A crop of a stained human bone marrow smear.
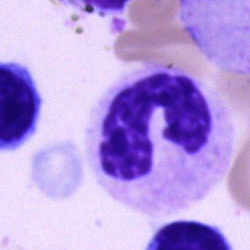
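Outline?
Smooth, round.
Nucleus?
Single unsegmented band bent into a horseshoe; opening faces downward.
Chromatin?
Dark purple, coarsely clumped.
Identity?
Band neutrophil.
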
